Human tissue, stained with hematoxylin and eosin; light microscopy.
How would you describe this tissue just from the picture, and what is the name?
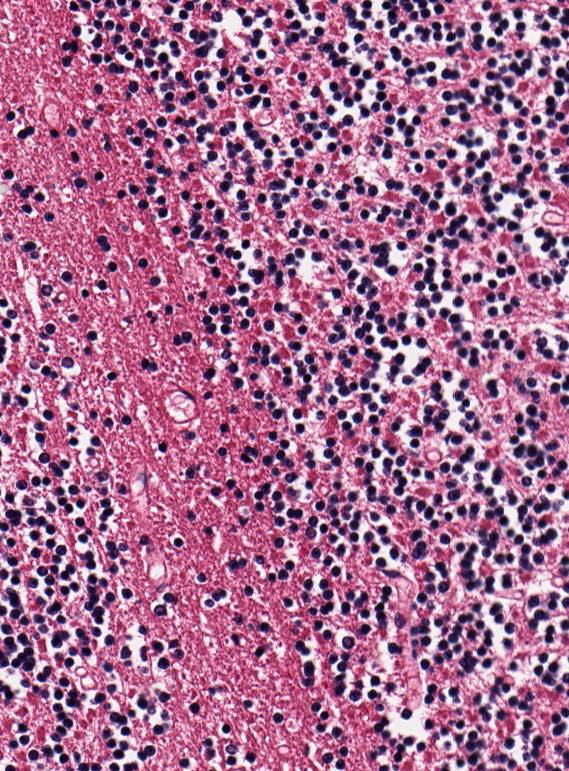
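A pale pink, fibrillary band runs diagonally from the upper left toward the lower centre, lying between densely cellular zones. These zones are packed with small, round, dark-staining nuclei with scant surrounding cytoplasm. Nuclear crowding is densest in the right half, where small clear spaces, consistent with shrinkage artefact, surround many nuclei. This is cerebellum.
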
